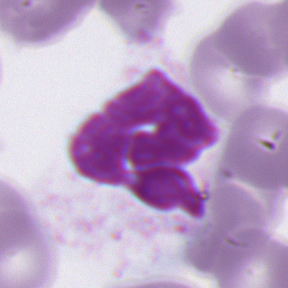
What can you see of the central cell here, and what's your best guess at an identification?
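Nucleus divided into several lobes, folded closely together into a compact cluster. Dense, dark purple staining throughout. Small clear gap between the lobes near the nuclear centre. Outer cell border faint, hard to trace against the background. Cell: segmented neutrophil.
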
